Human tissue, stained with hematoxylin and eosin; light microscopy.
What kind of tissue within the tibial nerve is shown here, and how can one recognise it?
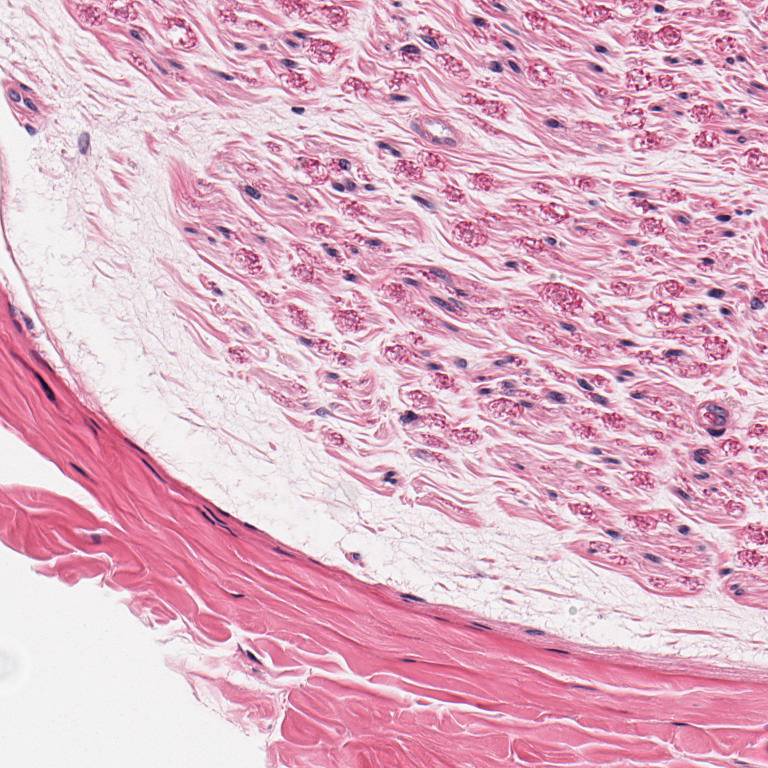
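It's a nerve fascicle: the cellular fibrous compartment above and right of the curved boundary running from upper left to lower right. Its fibres run in wavy strands, many with pale pink, bubbly, finely vacuolated content, and the dark nuclei among them are mostly elongated or spindle-shaped.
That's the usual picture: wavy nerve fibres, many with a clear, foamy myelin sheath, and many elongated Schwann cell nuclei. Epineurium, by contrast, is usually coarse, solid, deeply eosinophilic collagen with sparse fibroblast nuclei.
Below and to the left of the boundary lies a dense collagen band.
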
